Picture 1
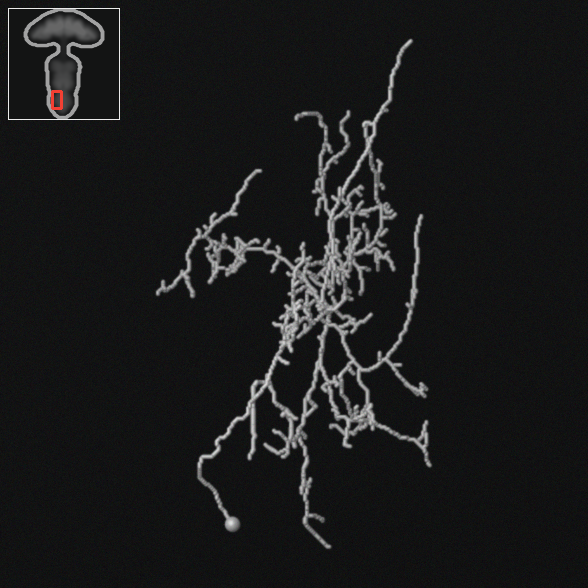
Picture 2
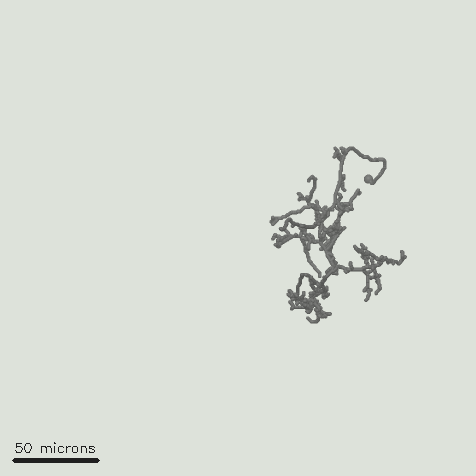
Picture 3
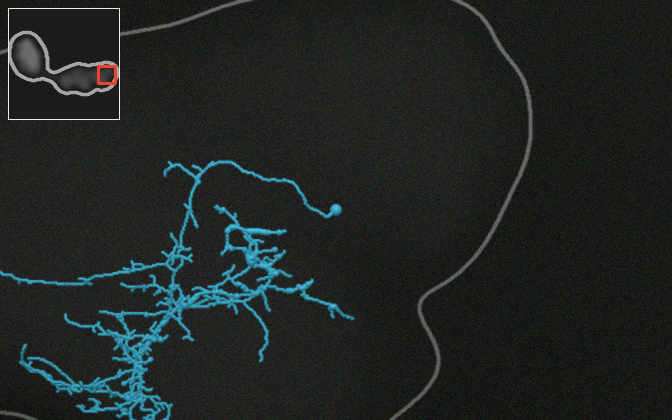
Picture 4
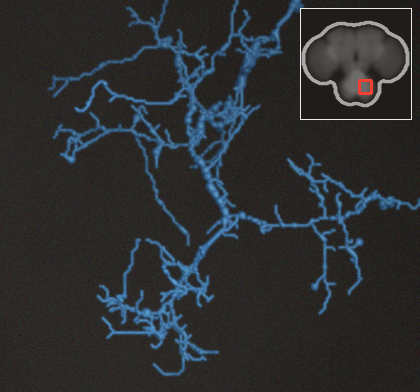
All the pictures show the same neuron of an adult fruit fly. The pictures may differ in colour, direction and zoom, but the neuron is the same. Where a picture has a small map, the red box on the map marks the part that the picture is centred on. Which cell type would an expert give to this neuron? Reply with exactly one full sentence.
As a matter of cell type, the neuron is IN19A104.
